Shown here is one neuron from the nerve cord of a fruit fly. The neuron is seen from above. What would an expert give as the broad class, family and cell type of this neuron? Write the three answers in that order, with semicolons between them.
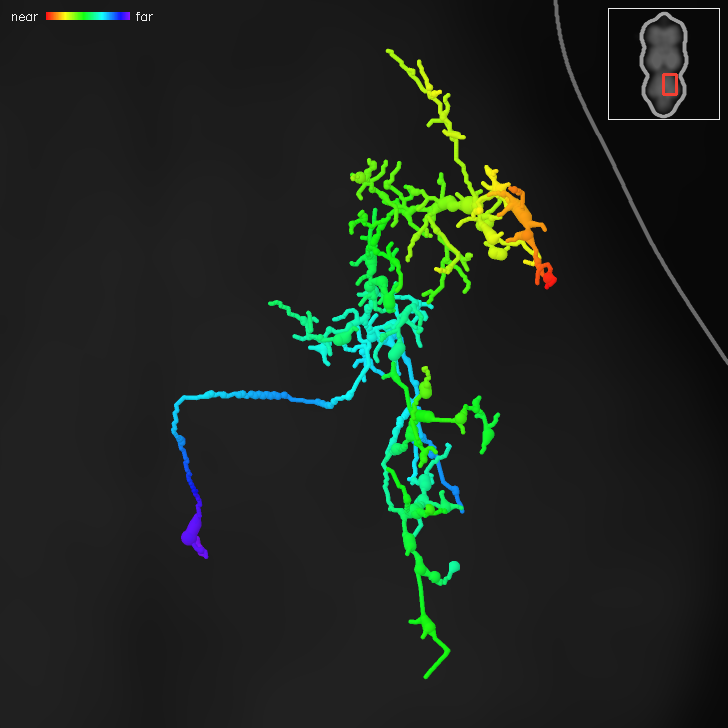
nerve-cord intrinsic neuron; hemilineage 14A; IN14A098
